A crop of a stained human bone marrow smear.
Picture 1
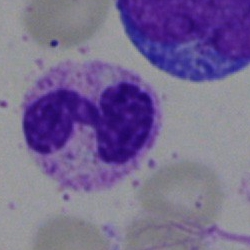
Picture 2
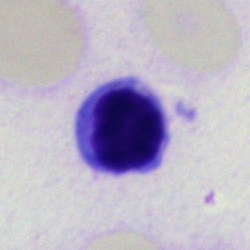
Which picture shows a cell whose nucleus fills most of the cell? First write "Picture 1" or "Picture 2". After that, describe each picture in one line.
Picture 2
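Picture 1: The cytoplasm is plentiful and pale pinkish-lilac.
Picture 2: The cytoplasm forms a thin rim that is widest on the left side of the cell.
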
